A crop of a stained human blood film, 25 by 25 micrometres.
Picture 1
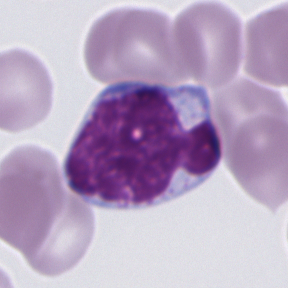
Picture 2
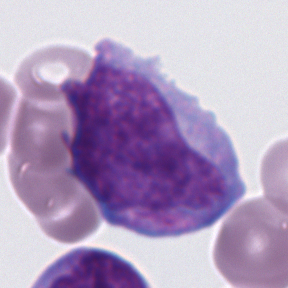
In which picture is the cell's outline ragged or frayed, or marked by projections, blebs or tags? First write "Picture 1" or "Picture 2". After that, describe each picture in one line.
Picture 2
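In picture 1: The cell outline is smooth, without surface projections.
In picture 2: The cell outline is irregular, with a ragged upper-right border.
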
